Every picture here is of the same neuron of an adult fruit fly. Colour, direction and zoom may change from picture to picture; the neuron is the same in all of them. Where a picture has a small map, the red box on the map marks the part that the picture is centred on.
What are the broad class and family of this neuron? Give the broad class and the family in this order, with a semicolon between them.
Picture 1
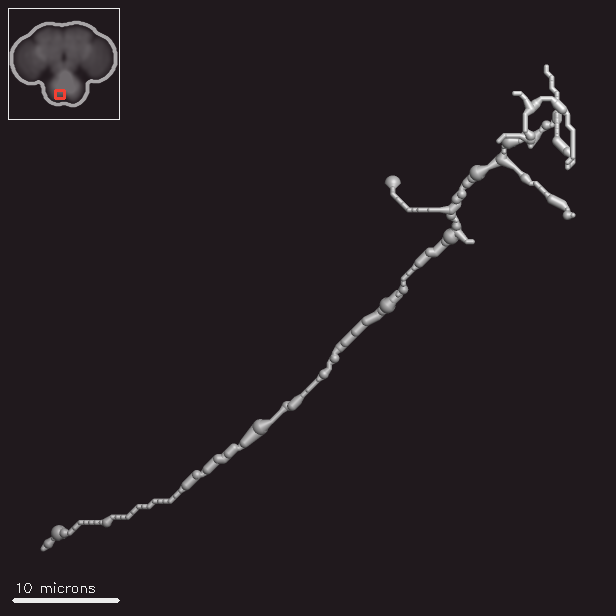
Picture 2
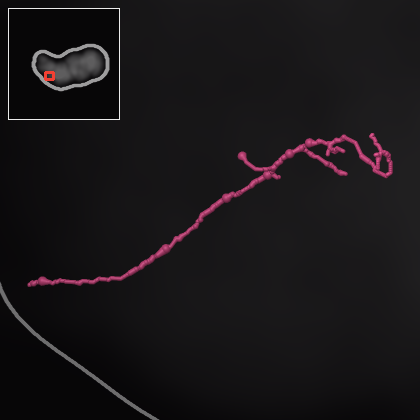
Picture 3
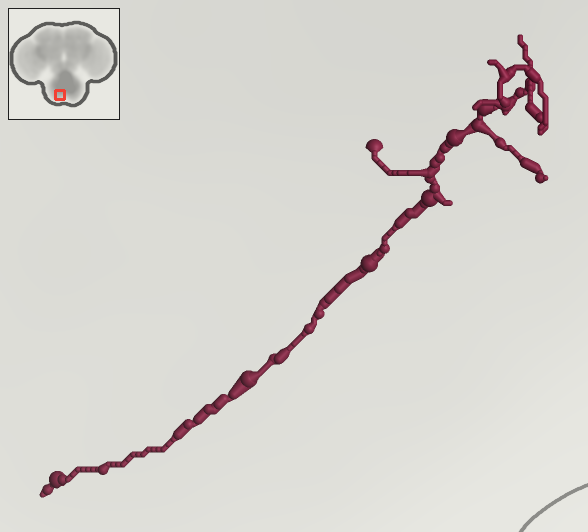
sensory neuron entering the nerve cord; class mechanosensory tactile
